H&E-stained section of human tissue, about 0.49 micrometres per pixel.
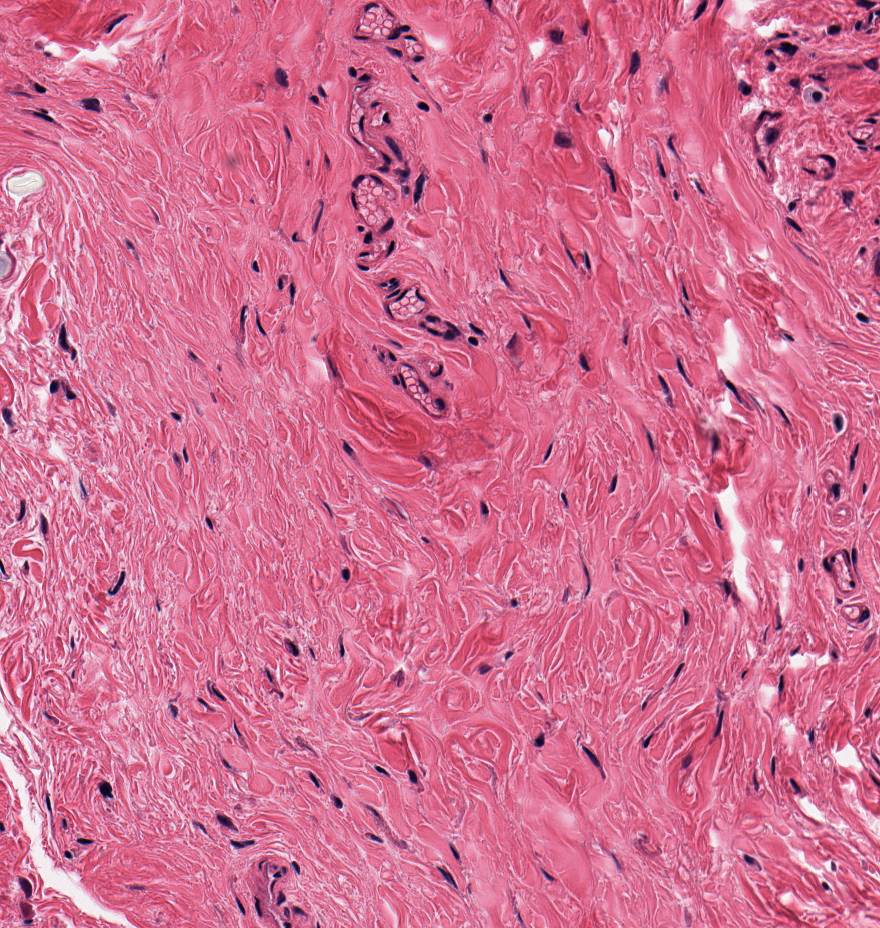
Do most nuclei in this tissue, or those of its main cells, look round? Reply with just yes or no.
No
